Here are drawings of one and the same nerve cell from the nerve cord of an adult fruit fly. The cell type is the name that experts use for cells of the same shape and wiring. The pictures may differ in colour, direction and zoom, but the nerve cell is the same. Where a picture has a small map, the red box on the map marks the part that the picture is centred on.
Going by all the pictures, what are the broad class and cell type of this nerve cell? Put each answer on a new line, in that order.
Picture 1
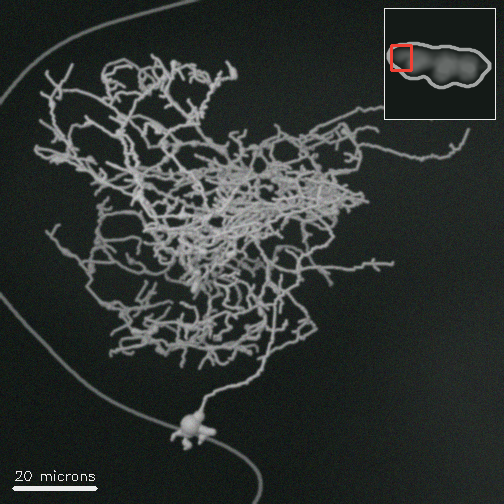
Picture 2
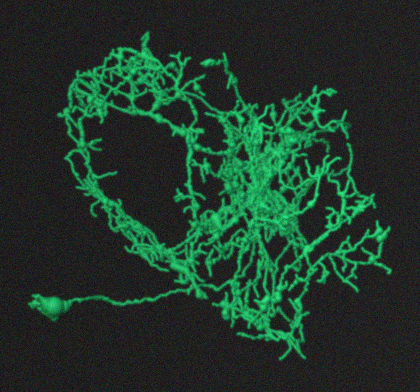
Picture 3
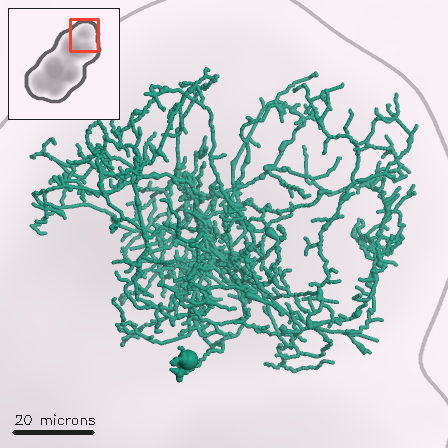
nerve-cord intrinsic neuron
INXXX396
